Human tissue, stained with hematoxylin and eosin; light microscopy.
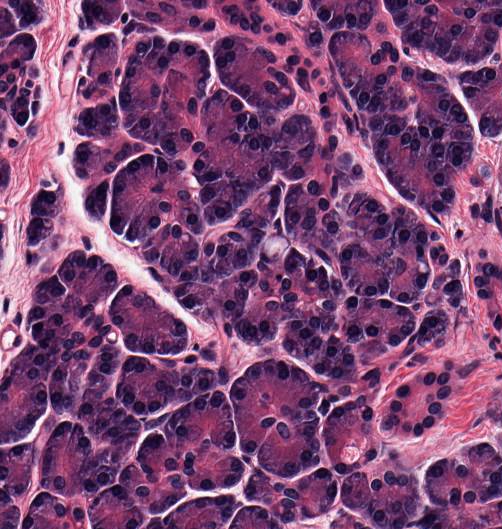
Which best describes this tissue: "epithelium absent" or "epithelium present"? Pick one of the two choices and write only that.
Epithelium present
